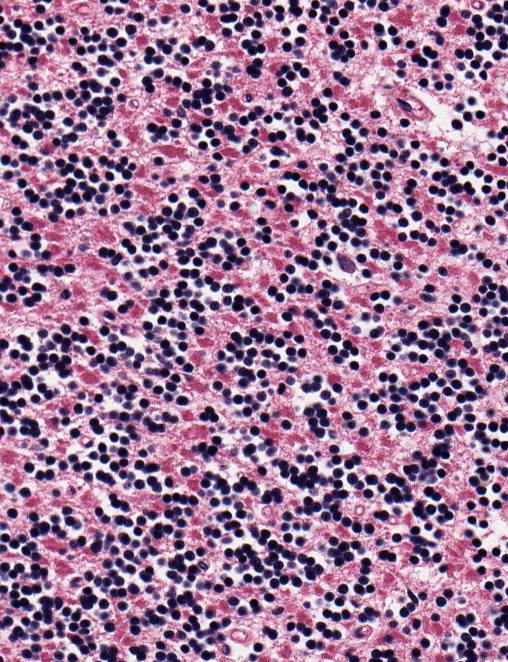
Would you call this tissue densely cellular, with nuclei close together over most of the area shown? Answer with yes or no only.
Yes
